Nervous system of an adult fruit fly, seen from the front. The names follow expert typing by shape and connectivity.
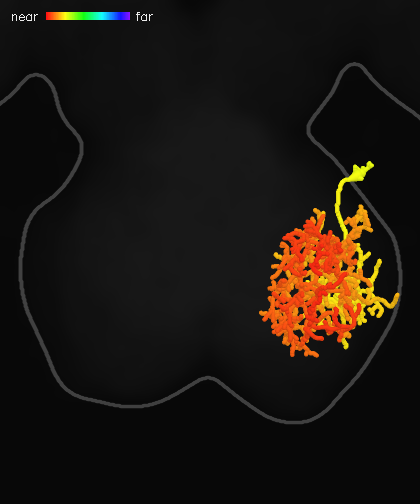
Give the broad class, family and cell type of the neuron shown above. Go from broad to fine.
nerve-cord intrinsic neuron; hemilineage 21A; IN21A014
